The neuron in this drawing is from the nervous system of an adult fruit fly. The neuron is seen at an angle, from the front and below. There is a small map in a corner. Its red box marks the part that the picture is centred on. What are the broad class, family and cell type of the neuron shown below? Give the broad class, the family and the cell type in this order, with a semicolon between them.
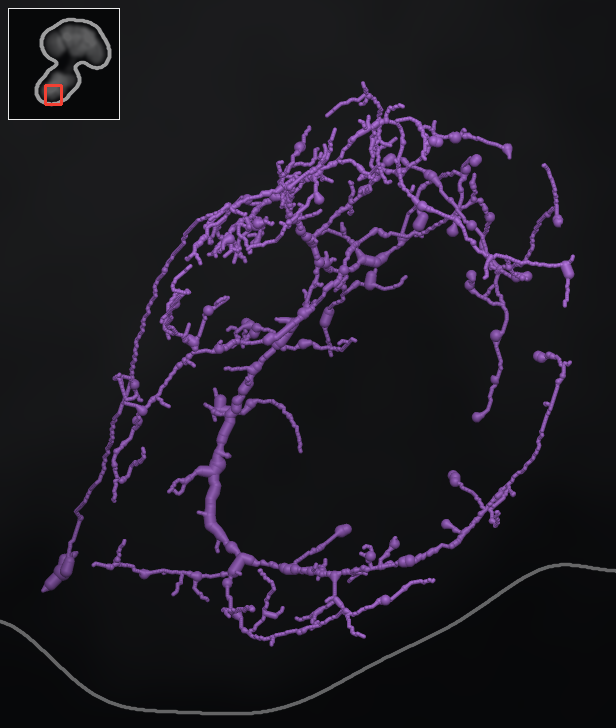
nerve-cord intrinsic neuron; hemilineage 03A; IN03A064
